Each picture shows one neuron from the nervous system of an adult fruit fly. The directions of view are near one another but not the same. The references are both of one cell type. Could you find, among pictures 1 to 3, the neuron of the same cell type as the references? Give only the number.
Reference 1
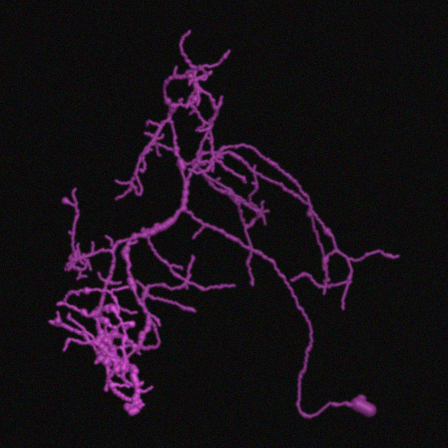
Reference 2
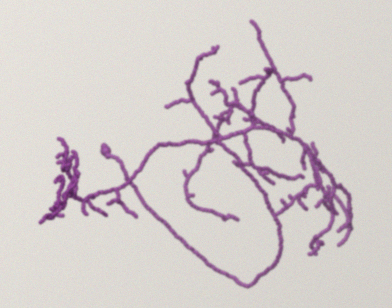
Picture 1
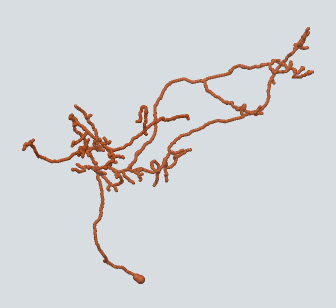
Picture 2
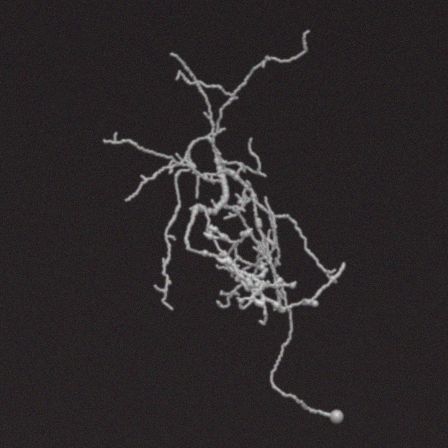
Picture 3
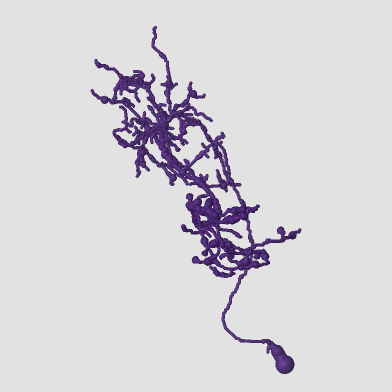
2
